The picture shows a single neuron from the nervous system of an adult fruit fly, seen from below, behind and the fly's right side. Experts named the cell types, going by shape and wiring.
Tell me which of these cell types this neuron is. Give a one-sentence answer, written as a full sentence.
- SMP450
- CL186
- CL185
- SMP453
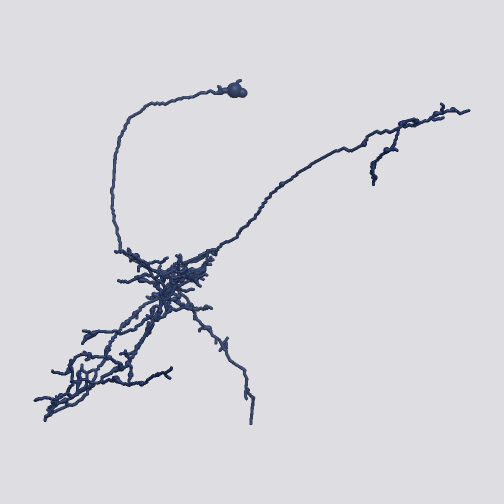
Cell type CL186 is what this neuron is.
